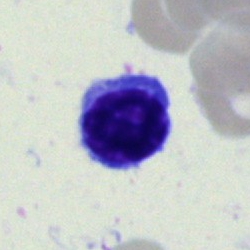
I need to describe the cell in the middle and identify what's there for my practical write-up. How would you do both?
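Dense chromatin stains dark purple. Around the nucleus, the blue cytoplasm forms only a thin rim, widest along the top of the cell. This is a lymphocyte.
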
